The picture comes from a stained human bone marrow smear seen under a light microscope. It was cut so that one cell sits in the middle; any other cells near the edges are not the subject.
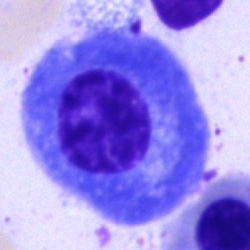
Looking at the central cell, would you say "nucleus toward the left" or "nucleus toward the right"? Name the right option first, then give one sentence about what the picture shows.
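Nucleus toward the left. The nucleus sits off-centre toward the upper left of the cell.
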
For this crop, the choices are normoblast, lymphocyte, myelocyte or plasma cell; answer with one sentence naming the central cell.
The central element of this crop is a cell, namely a plasma cell.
